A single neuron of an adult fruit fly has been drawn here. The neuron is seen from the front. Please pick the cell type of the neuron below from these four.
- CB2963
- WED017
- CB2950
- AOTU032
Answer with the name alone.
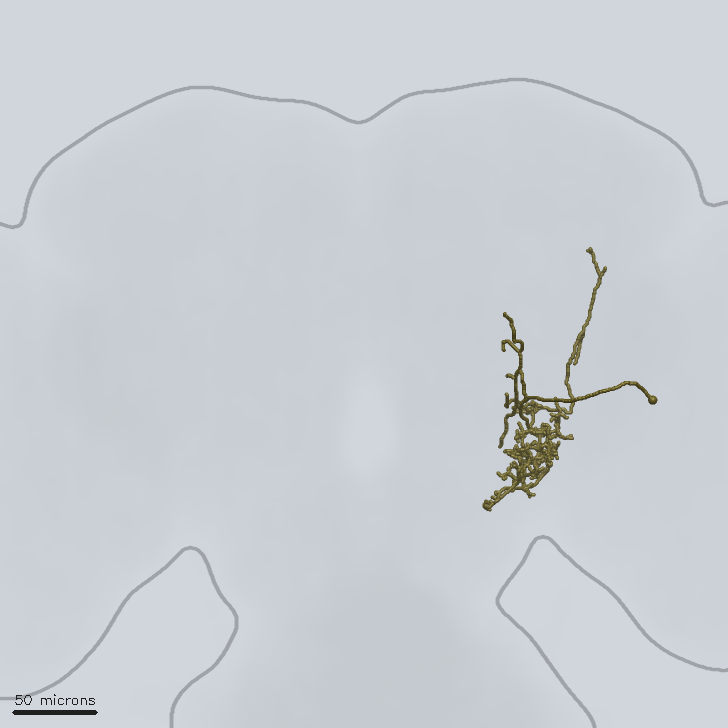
CB2963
